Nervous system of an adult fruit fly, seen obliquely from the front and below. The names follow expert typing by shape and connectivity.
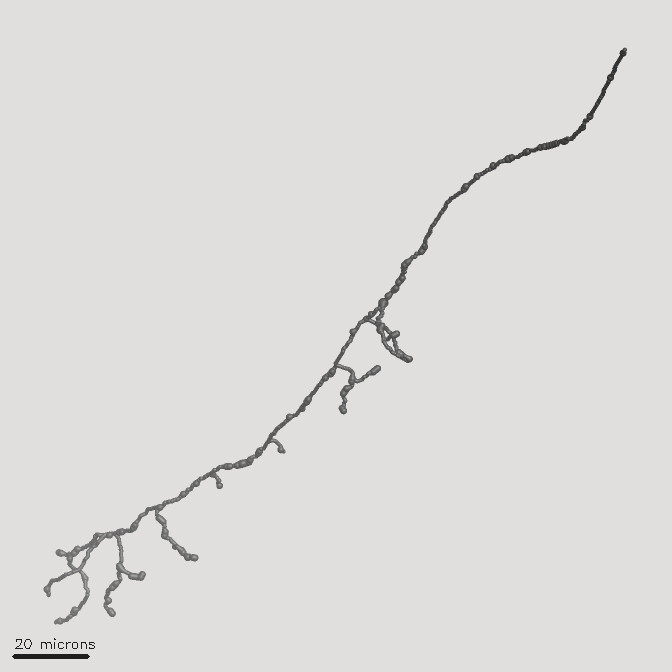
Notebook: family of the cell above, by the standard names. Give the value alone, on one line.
DNpe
